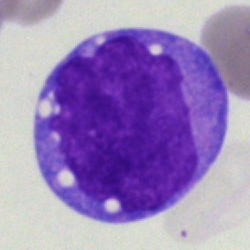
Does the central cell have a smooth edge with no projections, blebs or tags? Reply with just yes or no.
Yes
